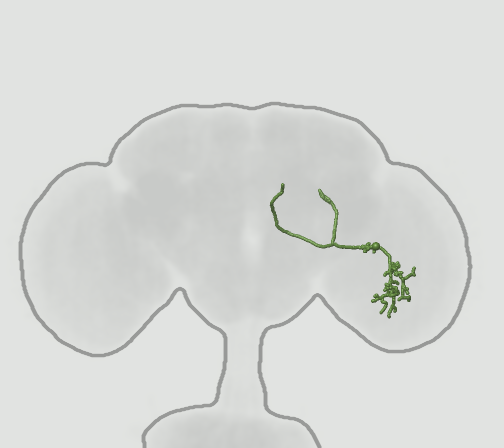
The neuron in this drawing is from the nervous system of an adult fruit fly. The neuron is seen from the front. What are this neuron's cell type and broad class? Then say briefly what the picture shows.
The cell type is aMe5. Its broad class is visual projection neuron. The cell body can be seen on the right of the picture. In this view it is about as wide as it is tall.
